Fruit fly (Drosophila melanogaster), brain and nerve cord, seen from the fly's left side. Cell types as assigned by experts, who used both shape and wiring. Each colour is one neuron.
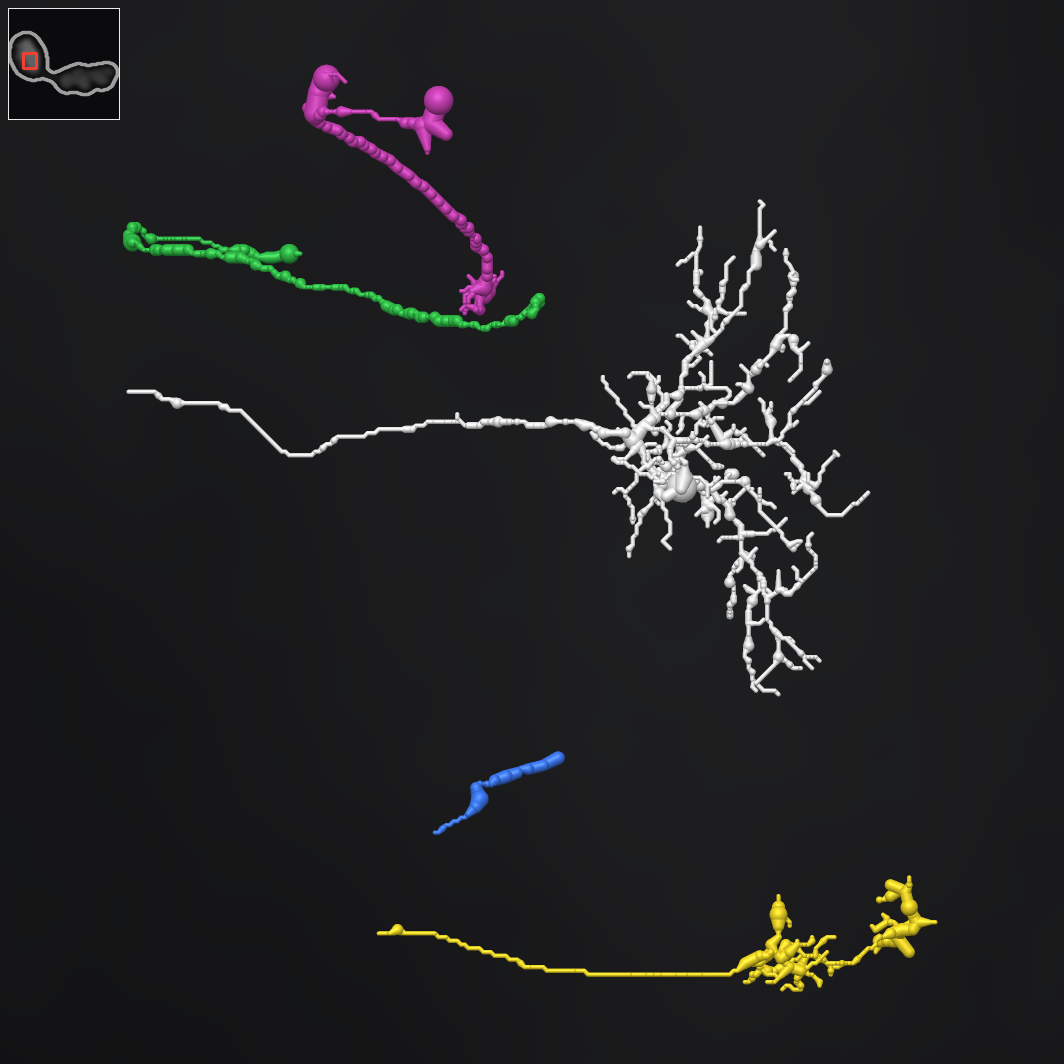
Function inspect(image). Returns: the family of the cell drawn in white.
Lawf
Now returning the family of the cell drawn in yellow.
L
